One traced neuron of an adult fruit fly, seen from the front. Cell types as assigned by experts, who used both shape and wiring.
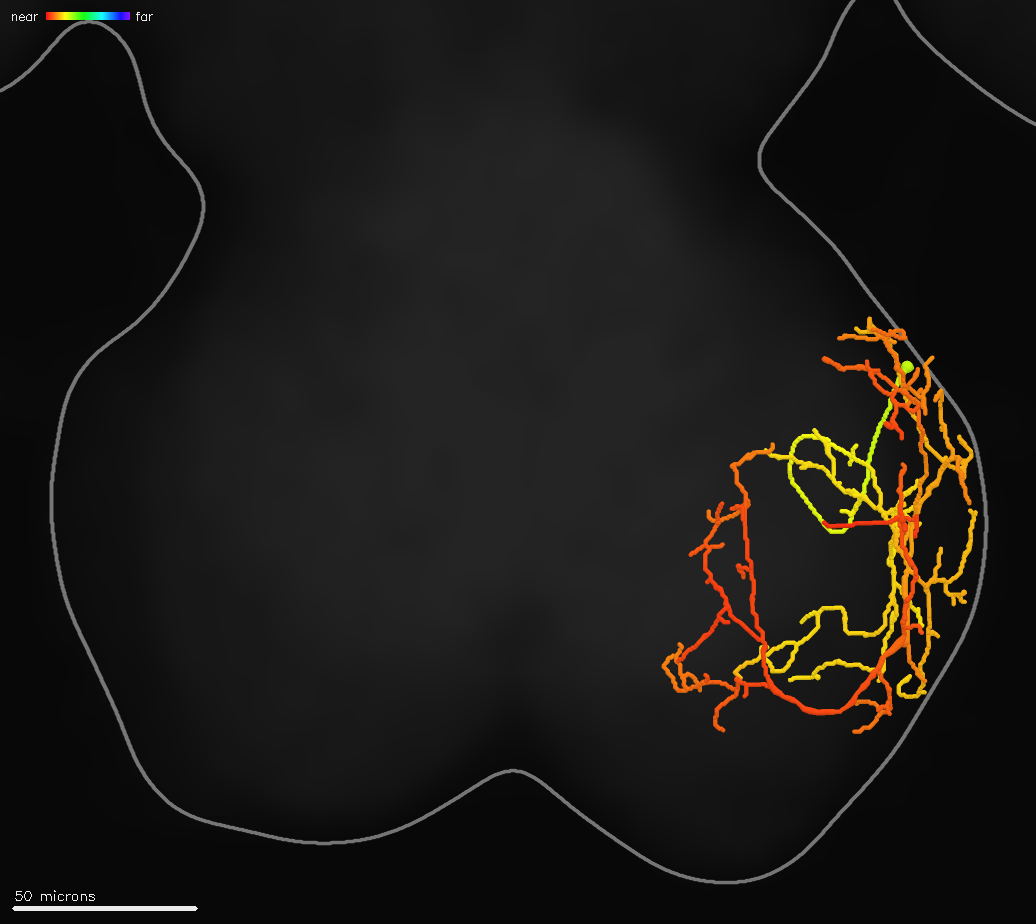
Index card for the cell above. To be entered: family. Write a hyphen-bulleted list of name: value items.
- family: hemilineage 03A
